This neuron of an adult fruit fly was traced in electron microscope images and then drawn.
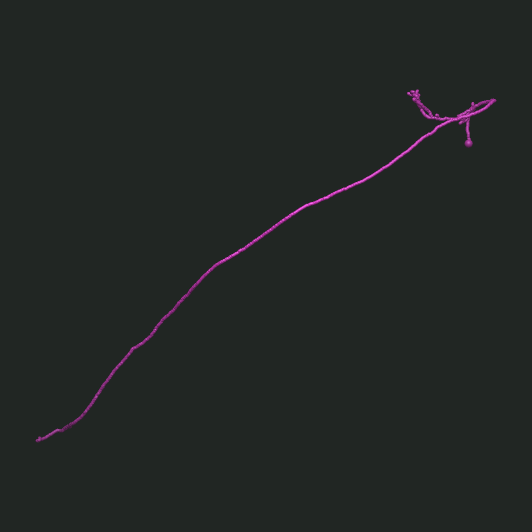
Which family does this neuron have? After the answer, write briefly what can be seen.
Its family is hemilineage PSp2. It is a descending neuron. The cell body is at the upper right of the picture. In this view it is wider than it is tall.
